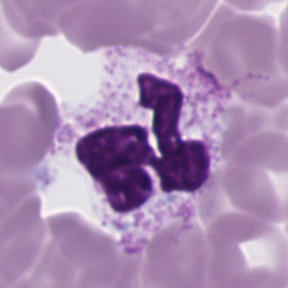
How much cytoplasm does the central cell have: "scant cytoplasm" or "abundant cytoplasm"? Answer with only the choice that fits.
Abundant cytoplasm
